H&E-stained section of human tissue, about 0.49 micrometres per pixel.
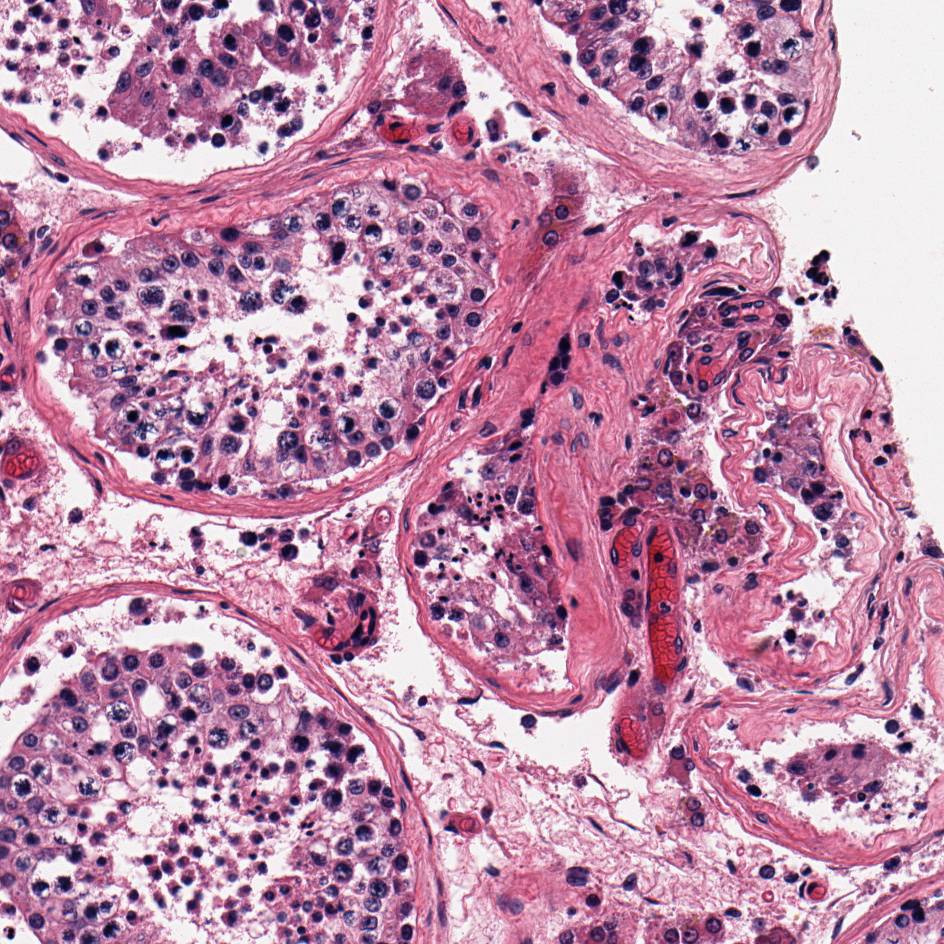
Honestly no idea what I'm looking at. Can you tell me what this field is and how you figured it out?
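The structure is the seminiferous tubule. Each tubule is filled with many layers of loosely packed round cells with dark round nuclei, some with coarse clumped chromatin.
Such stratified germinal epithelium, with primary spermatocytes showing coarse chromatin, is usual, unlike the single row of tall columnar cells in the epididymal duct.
A thick, pink, layered fibrous wall with flattened spindle-shaped nuclei bounds each tubule, and at the right middle one wall is wavy and folded.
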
